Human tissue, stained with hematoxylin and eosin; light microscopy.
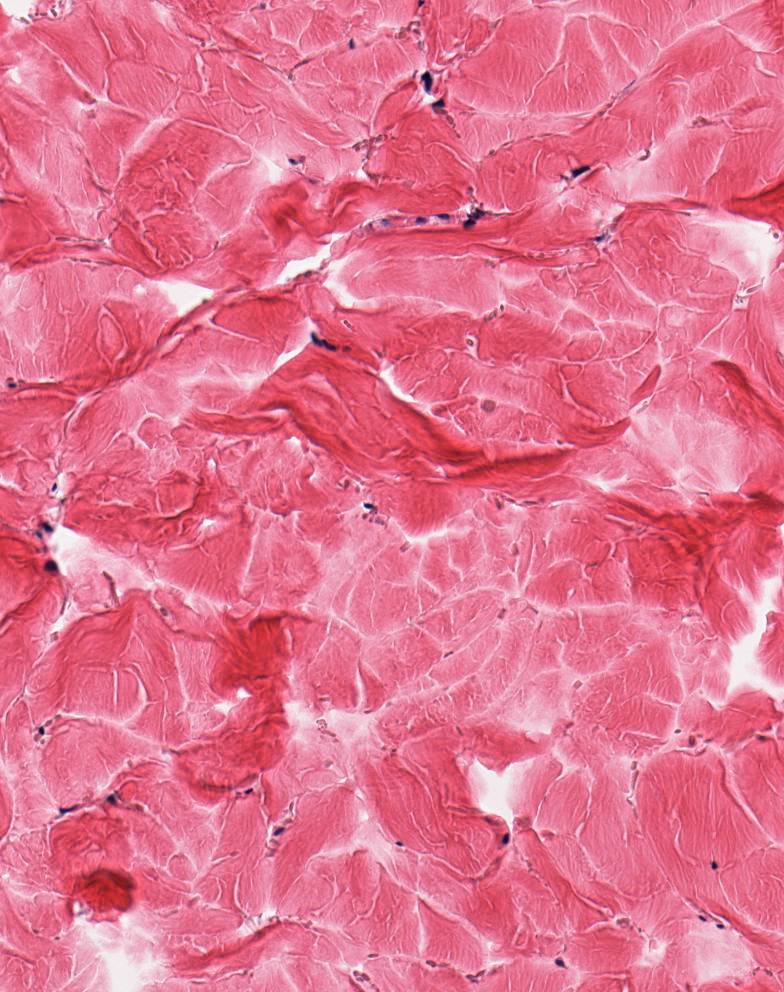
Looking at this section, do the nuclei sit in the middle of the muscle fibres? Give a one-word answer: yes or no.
No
